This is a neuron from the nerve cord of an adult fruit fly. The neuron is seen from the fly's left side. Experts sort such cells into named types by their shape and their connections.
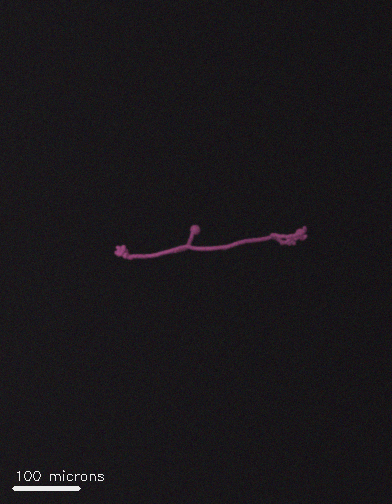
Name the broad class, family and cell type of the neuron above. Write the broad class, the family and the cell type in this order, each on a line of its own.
nerve-cord intrinsic neuron
hemilineage 11A
GFC3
